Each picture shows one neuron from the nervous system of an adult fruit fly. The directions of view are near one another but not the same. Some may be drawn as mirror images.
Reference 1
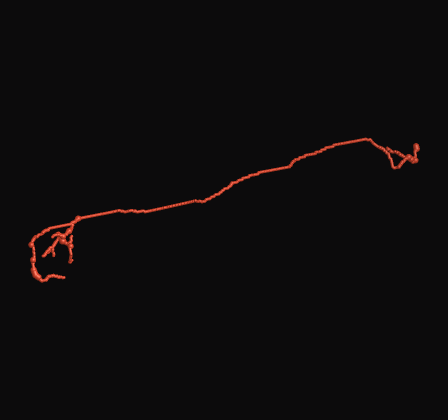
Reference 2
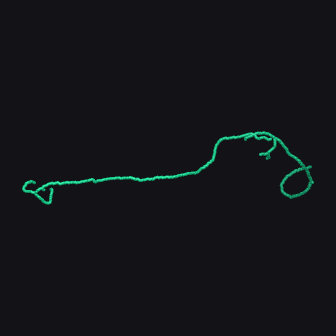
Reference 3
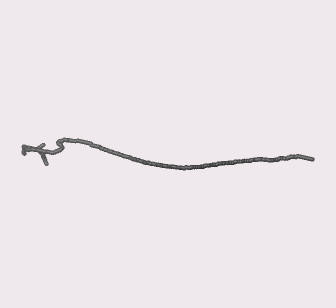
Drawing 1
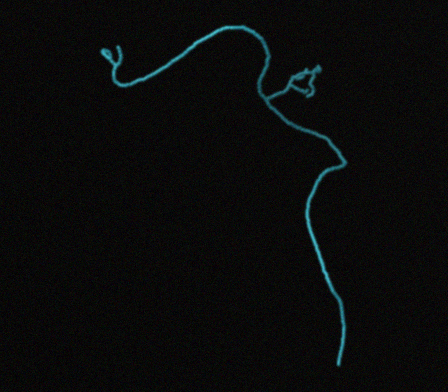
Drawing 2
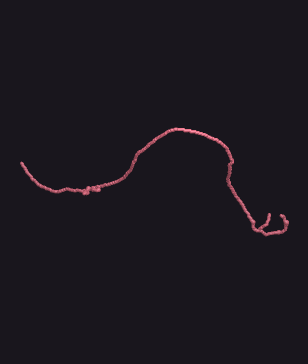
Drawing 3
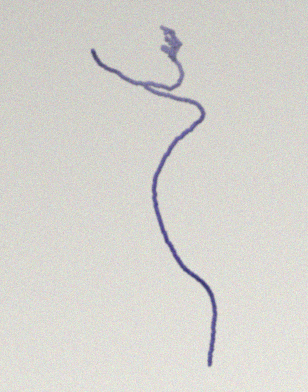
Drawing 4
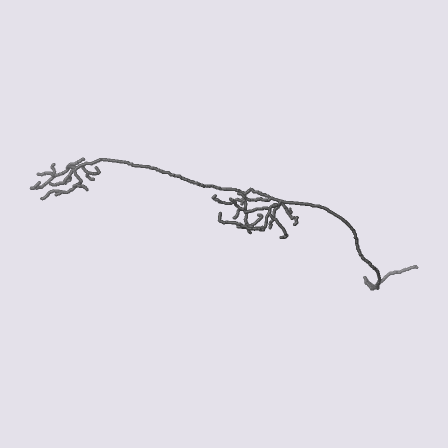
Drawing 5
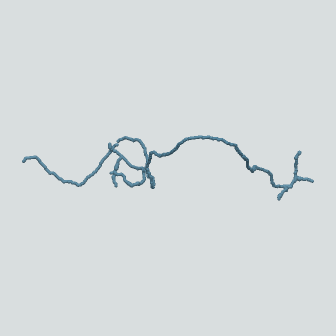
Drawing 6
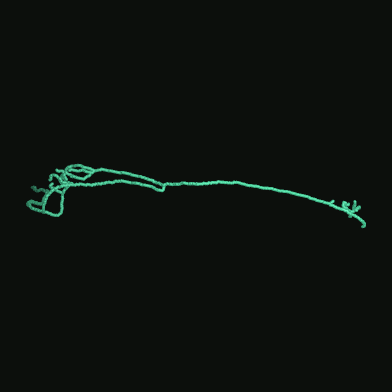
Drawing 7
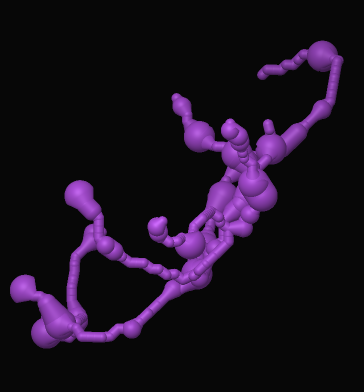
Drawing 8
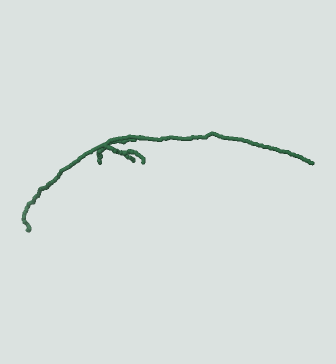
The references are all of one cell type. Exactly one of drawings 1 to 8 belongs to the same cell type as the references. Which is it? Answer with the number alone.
8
